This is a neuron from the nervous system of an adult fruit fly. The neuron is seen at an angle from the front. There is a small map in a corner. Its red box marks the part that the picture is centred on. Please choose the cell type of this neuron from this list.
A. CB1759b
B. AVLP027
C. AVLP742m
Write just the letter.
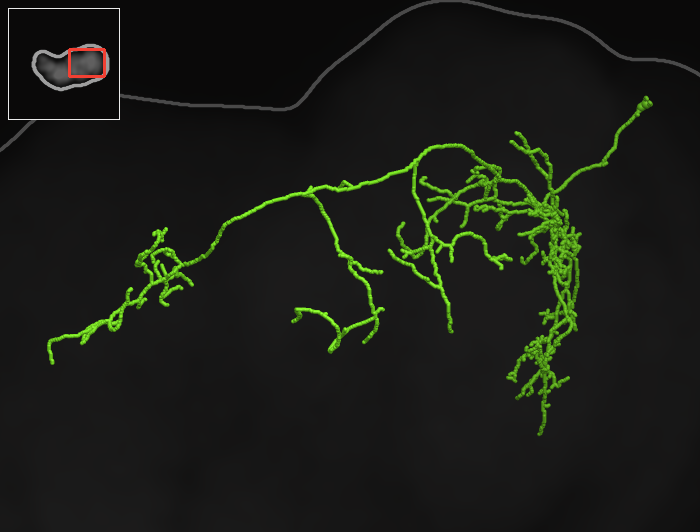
C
